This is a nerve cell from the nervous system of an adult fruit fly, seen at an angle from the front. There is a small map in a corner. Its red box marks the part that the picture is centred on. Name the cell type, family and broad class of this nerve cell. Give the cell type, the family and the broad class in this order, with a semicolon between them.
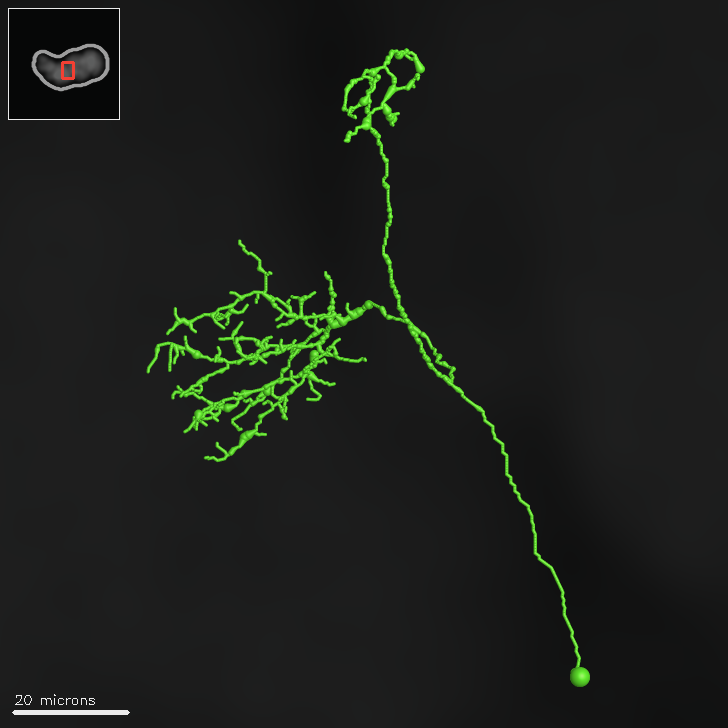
LC15; LC; visual projection neuron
